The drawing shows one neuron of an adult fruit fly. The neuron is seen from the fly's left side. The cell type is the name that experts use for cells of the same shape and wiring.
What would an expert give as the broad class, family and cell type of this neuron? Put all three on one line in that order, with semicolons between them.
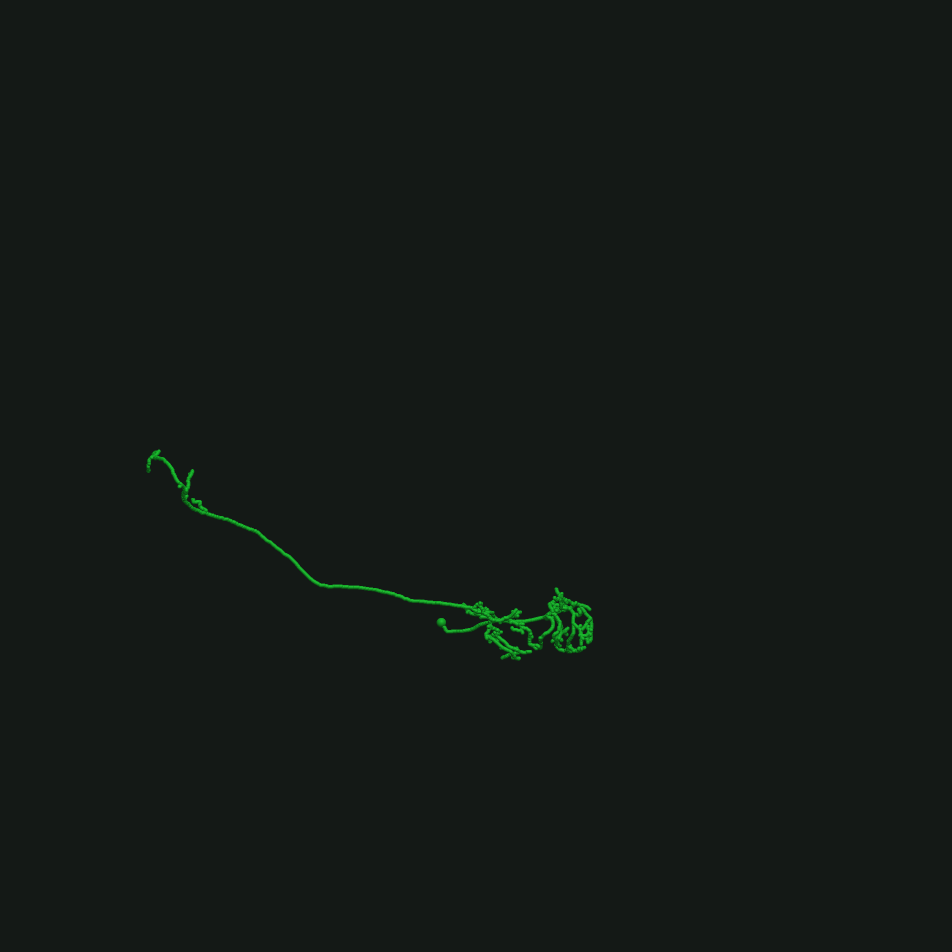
ascending neuron; hemilineage 08B; AN08B089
